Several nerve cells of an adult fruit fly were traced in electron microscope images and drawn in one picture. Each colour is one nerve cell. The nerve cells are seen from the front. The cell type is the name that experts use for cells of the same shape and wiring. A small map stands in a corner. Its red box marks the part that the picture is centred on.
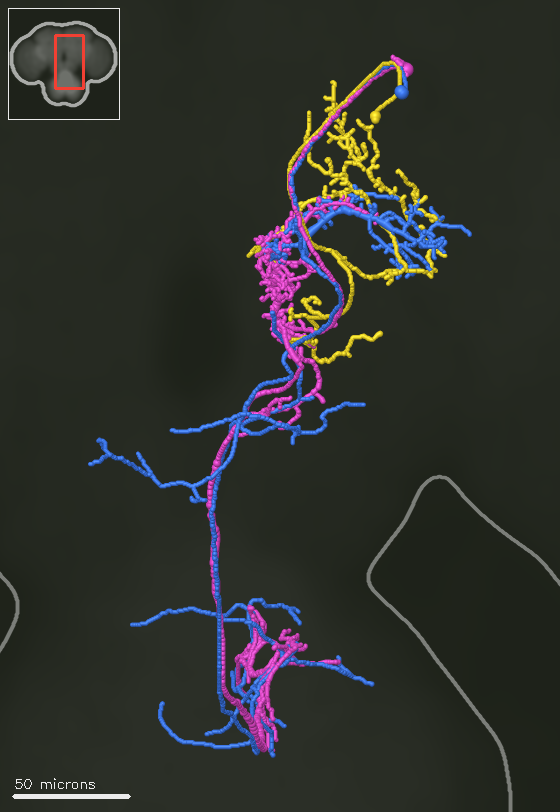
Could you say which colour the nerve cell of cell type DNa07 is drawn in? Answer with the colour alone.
blue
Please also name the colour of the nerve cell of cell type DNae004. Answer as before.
magenta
